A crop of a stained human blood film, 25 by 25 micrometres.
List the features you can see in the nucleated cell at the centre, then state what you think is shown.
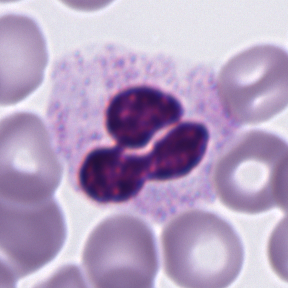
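Dense chromatin stains dark purple. The cytoplasm is abundant and pale pink, and many fine violet granules are scattered through it. The outline of the cell is roughly round, with a slightly uneven edge. The cell is a segmented neutrophil.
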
